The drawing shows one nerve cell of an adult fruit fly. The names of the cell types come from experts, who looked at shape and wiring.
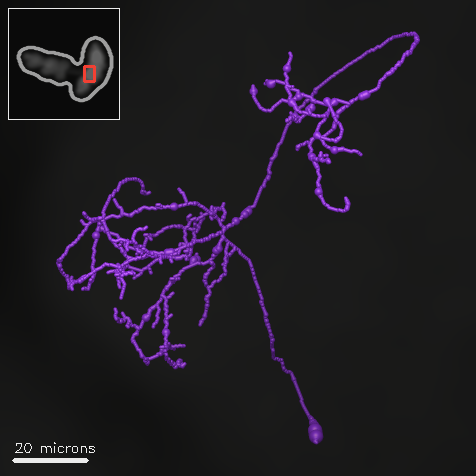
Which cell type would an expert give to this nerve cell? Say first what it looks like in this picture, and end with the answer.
It is in the brain and does not reach the nerve cord. From top to bottom in the picture it spans about 110 microns. The picture shows dozens of branch ends. Its broad class is central-brain intrinsic neuron. Its cell type is LHAV6a4.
